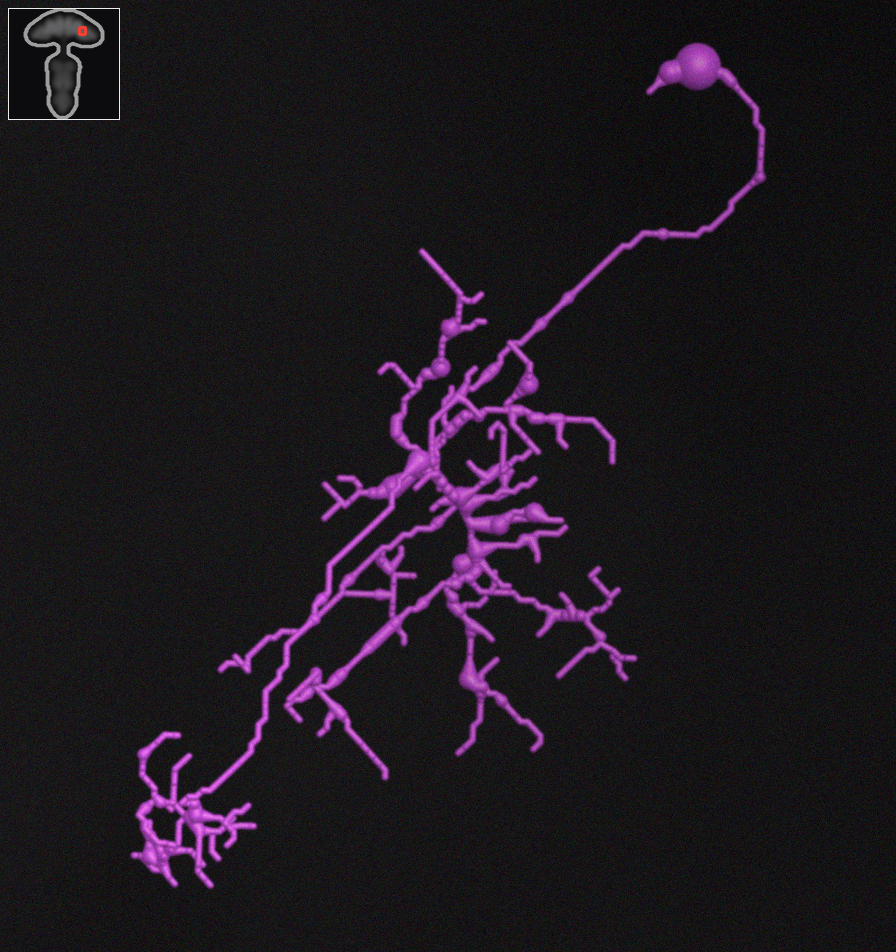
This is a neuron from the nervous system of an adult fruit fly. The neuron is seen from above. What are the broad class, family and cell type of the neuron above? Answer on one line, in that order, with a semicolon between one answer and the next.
optic-lobe intrinsic neuron; Mi; Mi10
